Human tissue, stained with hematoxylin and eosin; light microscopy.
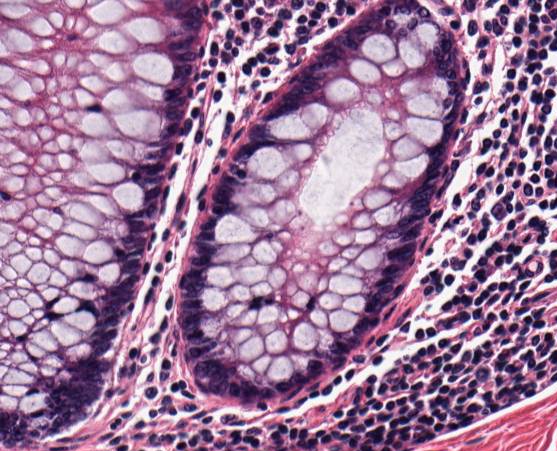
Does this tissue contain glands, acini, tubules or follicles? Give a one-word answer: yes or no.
Yes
